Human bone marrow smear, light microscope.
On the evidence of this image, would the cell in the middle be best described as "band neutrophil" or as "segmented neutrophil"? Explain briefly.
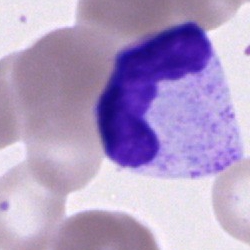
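Band neutrophil is the answer. The deciding feature is the nucleus, a broad curved band bent into a C shape with its hollow facing right.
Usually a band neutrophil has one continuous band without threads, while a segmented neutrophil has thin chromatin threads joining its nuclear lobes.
Also seen are an angular outline and pale lilac cytoplasm, mostly right of the nucleus, with many fine purple granules.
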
